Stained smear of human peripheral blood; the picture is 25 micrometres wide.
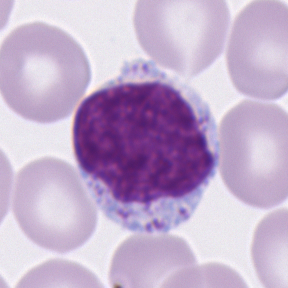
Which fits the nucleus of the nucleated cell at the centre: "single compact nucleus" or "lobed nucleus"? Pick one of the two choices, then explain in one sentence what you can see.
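Single compact nucleus. The nucleus is a single roughly oval mass without lobes.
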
